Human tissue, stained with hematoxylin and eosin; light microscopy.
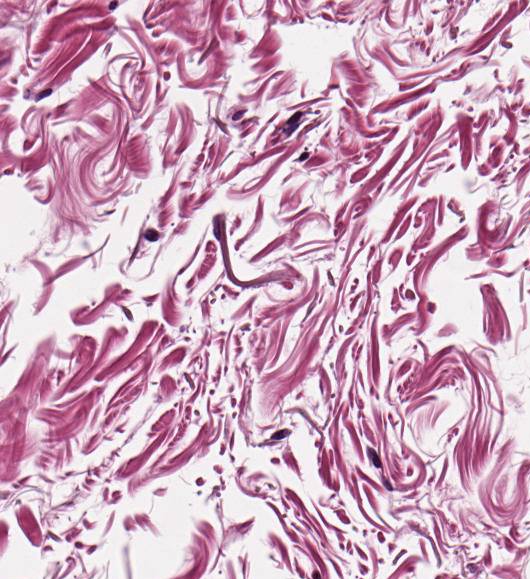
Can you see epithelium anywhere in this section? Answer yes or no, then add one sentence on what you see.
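No. No epithelium is present anywhere in the field.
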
